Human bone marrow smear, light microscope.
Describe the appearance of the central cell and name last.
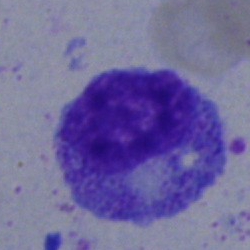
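Start with the nucleus: dark purple, it occupies the upper part of the cell. Its chromatin is coarse and clumped, darker areas broken by paler patches. Now look at the cytoplasm, which is packed with fine purple granules. Just below and right of the nucleus sits a pale, clearer zone. This cell is a myelocyte.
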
